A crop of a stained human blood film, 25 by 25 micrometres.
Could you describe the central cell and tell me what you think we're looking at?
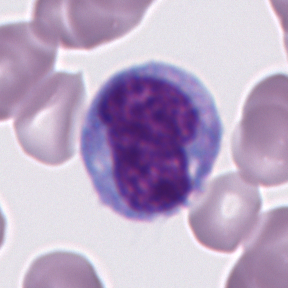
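Round and smooth in outline, the cell measures about 13 micrometres across. Its folded nucleus, about 12 by 9 micrometres, has a notch cutting into its right edge and fills about 60% of the cell's area. The cytoplasm shows no distinct granules but holds a few small clear vacuoles. The name of this cell is monocyte.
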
